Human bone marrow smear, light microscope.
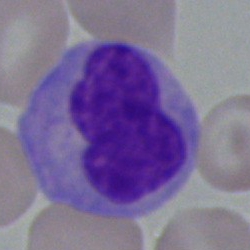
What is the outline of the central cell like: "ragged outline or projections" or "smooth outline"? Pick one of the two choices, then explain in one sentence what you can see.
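Smooth outline. The cell outline is roughly round and smooth.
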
